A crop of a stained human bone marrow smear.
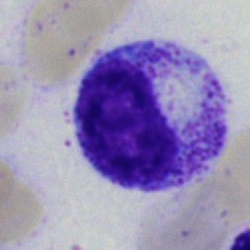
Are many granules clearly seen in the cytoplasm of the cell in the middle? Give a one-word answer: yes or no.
Yes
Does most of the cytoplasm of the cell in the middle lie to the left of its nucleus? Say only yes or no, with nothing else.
No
